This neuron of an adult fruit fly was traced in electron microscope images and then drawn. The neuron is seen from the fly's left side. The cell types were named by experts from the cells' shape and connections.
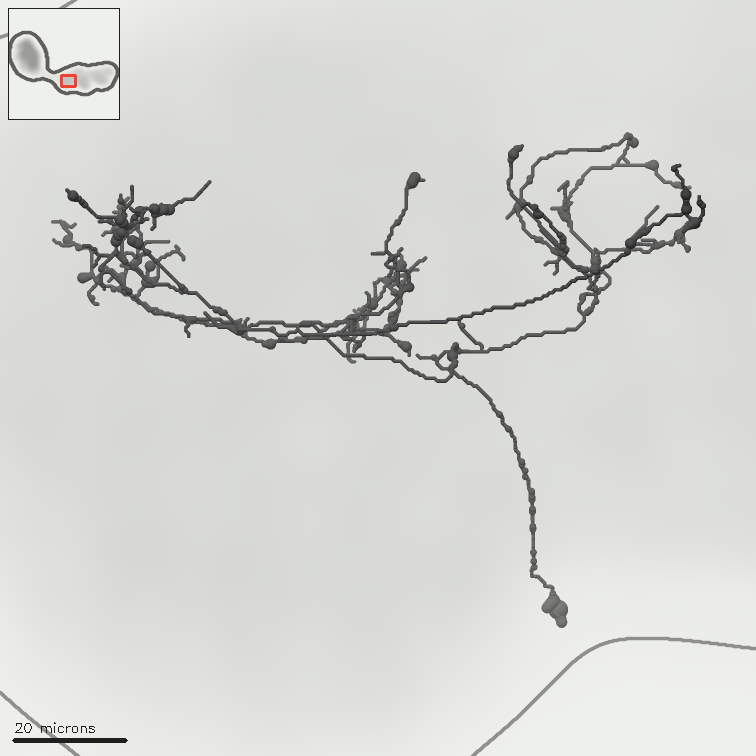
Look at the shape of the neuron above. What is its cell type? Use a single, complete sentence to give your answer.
This neuron is categorized as cell type IN05B085.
